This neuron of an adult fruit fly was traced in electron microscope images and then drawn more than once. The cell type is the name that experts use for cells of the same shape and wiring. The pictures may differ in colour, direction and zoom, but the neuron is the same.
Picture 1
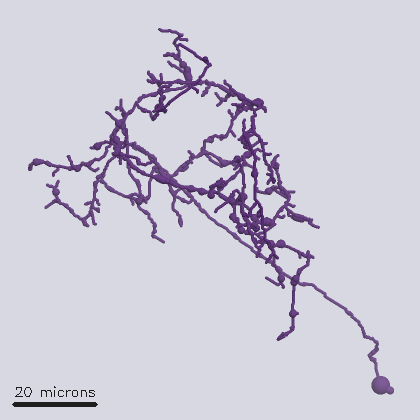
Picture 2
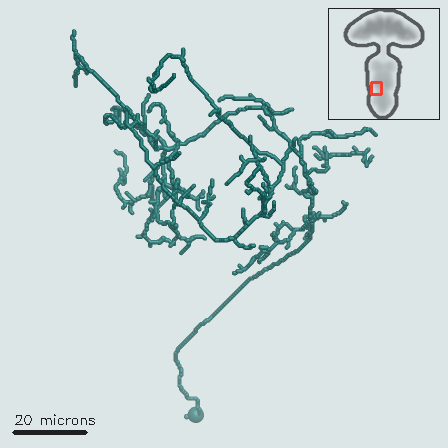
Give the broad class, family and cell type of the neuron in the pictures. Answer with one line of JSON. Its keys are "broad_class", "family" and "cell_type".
{"broad_class": "nerve-cord intrinsic neuron", "family": "hemilineage 21A", "cell_type": "IN21A085"}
